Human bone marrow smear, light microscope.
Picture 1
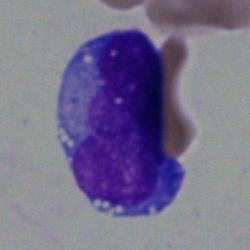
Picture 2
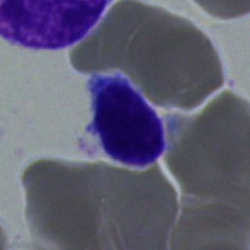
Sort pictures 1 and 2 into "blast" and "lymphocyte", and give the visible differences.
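First picture's the blast, second's the lymphocyte. Start with the chromatin: in the blast it's finely stippled, not clumped into coarse blocks, while in the lymphocyte it's dense and an almost uniformly dark purple-blue, with no nucleolus to be seen.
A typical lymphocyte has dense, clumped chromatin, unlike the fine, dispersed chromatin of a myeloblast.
So the dense chromatin in the second picture sits well with the lymphocyte. The cytoplasm differs too: the blast has a crescent of pale blue cytoplasm lying mostly on the left of the nucleus, with small clear vacuoles lining its lower left edge, whereas the lymphocyte has so little that the nucleus fills almost the whole cell. As for shape, the blast is oval, longer from top to bottom than from side to side, and the lymphocyte has small irregular pale bluish projections sticking out from its upper left edge.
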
